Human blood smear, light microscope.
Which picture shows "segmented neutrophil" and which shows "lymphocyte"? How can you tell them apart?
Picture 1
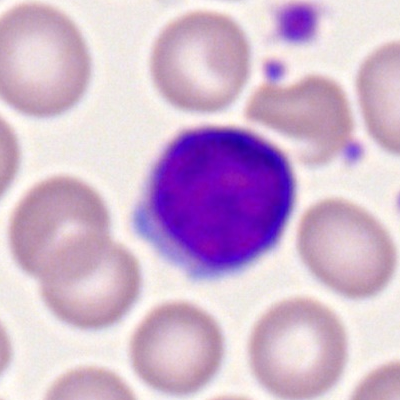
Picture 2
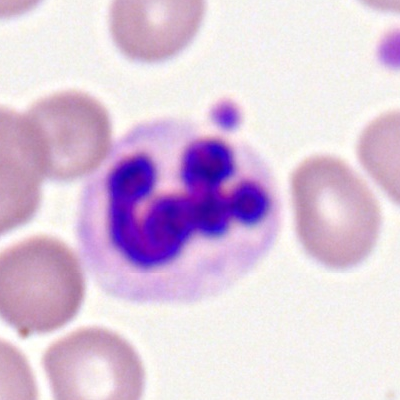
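Take picture 1 first: that is the lymphocyte, and picture 2 is the segmented neutrophil. Both cells have a smooth outline, nearly round in picture 1 and round in picture 2. Where they differ is the cytoplasm: in picture 1 it is only a scant pale blue rim, seen mostly at the lower left of the nucleus.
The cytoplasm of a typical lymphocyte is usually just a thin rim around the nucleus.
In picture 2, by contrast, the cytoplasm is abundant and pale pinkish-lilac. Picture 1 shows no granules in its cytoplasm, and picture 2 shows no large orange or dark coarse ones, nor any vacuoles. The chromatin in picture 2 is dense, clumped and dark purple, and no nucleoli are visible.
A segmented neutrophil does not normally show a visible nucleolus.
Beside picture 1's cell, small purple platelet specks lie to the upper right.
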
